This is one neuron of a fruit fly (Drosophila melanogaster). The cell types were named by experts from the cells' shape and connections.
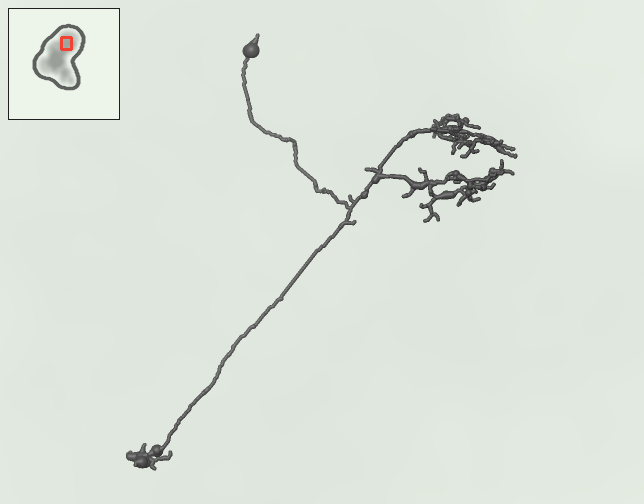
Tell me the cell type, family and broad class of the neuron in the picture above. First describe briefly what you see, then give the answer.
The cell body is at the top of the picture. The picture shows dozens of branch ends. Its cell type is TuBu04. The family is hemilineage AOTUv4_dorsal. This is a central-brain intrinsic neuron.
